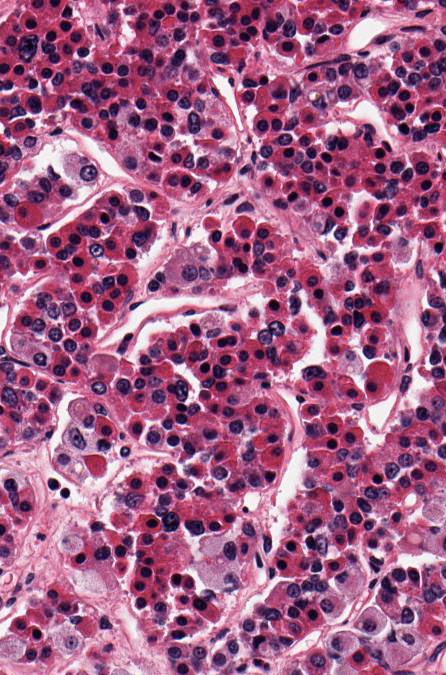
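Pituitary, haematoxylin and eosin. Across the whole field the cells sit in nests and short cords, separated by thin septa. It's a mixed population: many cells with bright red cytoplasm among others with pale grey-lilac cytoplasm. The stroma is scant, just delicate pink strands between cell groups, and nowhere do the cells form gland lumens or follicles.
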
